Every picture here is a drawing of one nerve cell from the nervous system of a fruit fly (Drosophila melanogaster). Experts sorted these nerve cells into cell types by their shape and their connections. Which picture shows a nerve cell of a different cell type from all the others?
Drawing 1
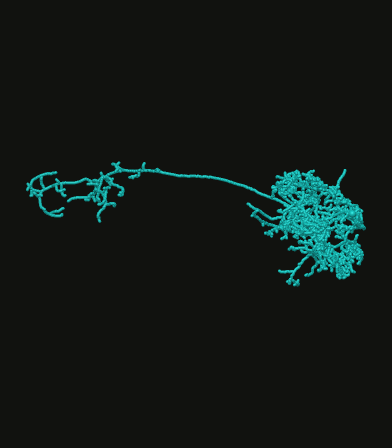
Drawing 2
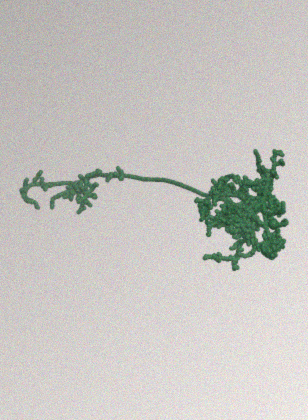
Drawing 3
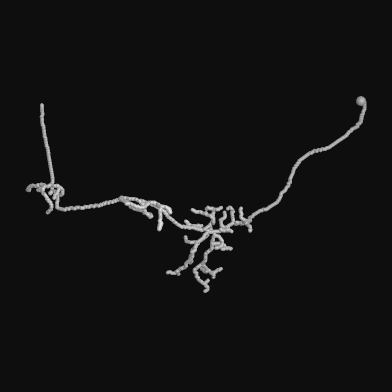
Drawing 3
